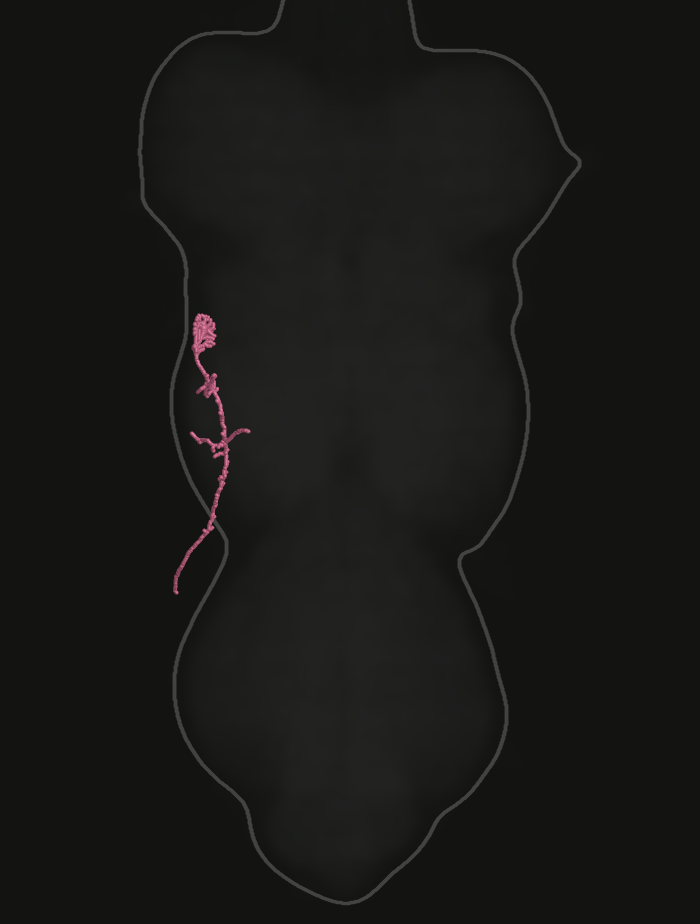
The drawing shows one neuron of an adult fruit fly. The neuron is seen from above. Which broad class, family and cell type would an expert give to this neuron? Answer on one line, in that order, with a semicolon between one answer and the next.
motor neuron of the nerve cord; hemilineage 15B; Ti flexor MN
